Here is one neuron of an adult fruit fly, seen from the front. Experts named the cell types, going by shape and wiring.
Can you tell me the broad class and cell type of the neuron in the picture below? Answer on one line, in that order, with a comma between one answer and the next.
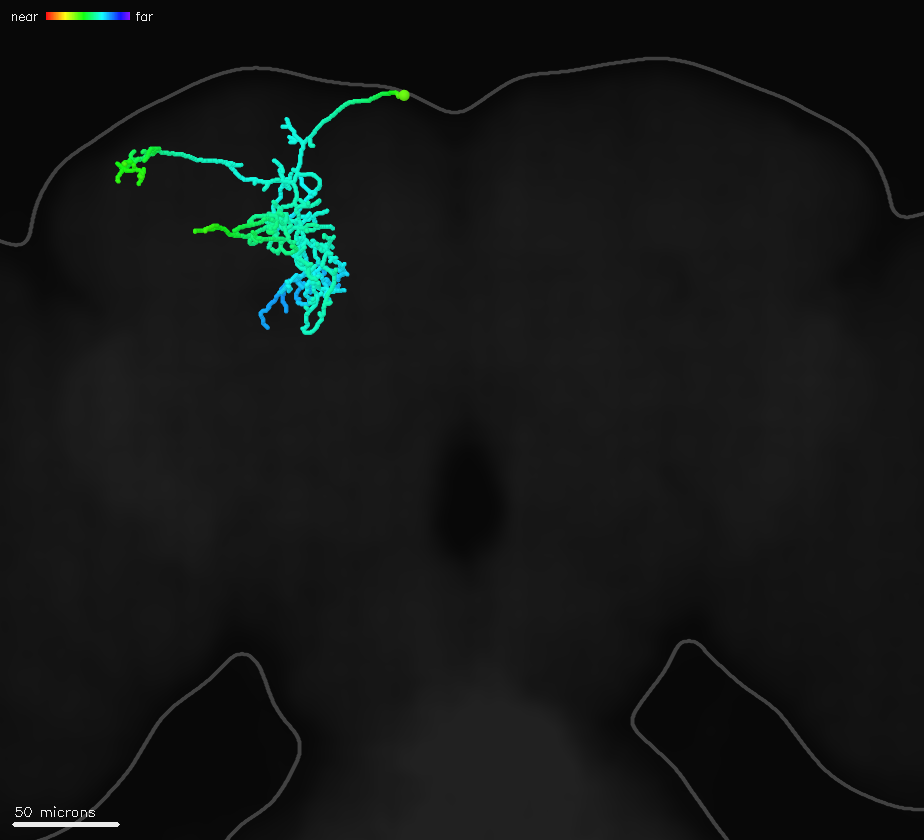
central-brain intrinsic neuron, CL154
